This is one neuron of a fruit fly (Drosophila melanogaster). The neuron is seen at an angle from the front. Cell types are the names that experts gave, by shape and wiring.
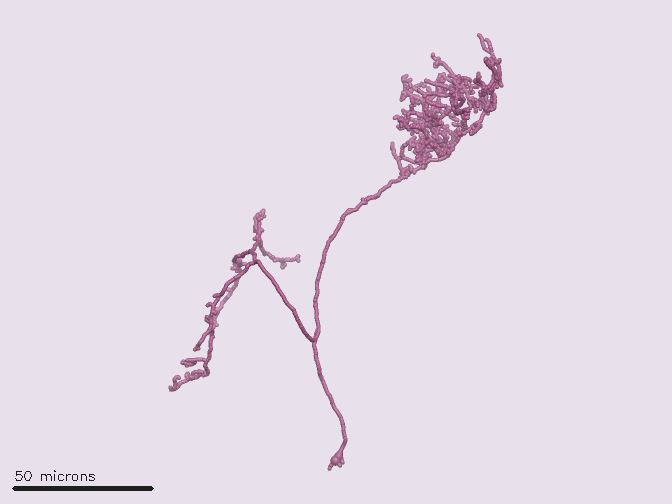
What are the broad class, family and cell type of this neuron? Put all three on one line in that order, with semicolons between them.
central-brain intrinsic neuron; hemilineage VLPl&p2_lateral; LHAV1a1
